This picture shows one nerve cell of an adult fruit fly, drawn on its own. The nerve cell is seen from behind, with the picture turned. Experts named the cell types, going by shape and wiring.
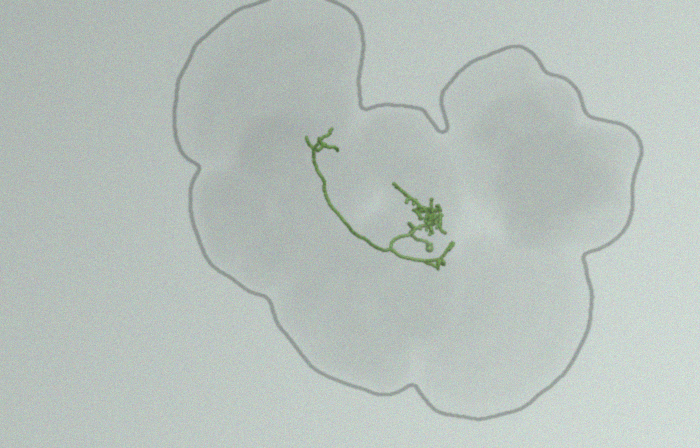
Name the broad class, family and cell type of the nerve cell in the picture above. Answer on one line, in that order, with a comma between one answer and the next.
central-brain intrinsic neuron, hemilineage ALl1_ventral, CB3581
